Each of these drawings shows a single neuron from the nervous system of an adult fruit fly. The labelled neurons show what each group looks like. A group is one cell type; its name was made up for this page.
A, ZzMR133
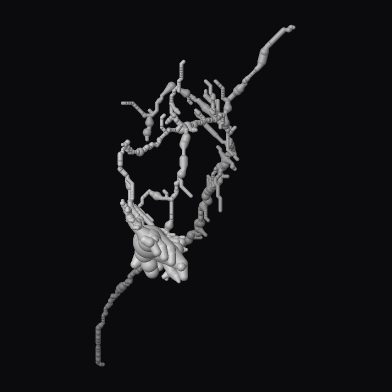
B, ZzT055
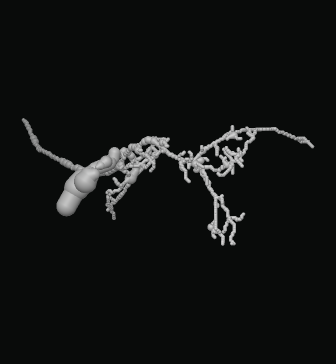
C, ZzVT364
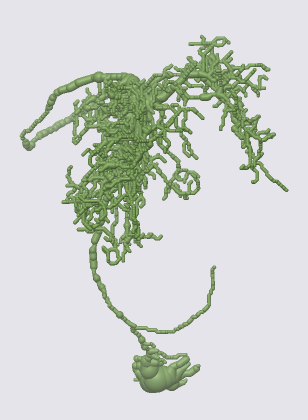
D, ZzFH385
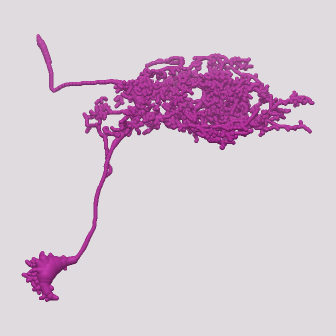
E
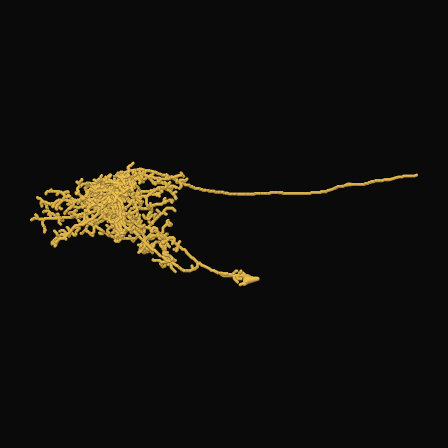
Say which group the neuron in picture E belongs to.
ZzVT364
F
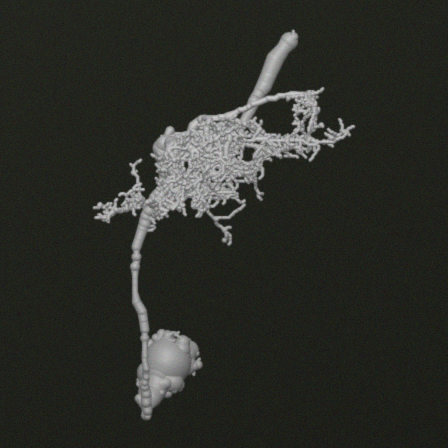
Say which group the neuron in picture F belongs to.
ZzFH385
